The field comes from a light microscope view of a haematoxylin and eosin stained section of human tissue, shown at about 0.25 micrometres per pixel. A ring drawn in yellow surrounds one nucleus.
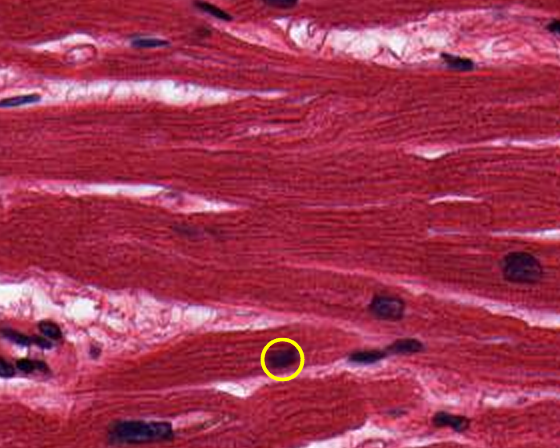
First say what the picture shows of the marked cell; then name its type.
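The nucleus is a rounded-to-oval body that stains dark purple fairly evenly throughout. The nucleus lies inside the red fibre, close to its lower border where a pale cleft runs along it. The cytoplasm around the nucleus is deep red and shows fine parallel lines running lengthwise along the fibre. The cell is one of many elongated fibres lying side by side, all running roughly left to right. It is a cardiomyocyte.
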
